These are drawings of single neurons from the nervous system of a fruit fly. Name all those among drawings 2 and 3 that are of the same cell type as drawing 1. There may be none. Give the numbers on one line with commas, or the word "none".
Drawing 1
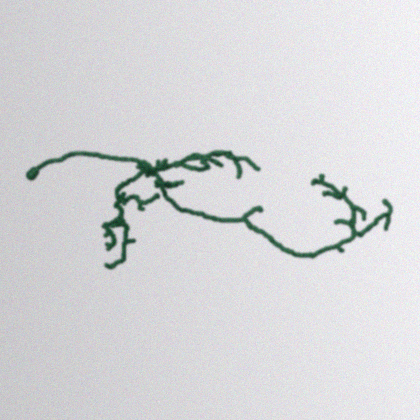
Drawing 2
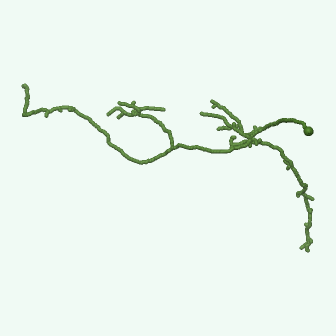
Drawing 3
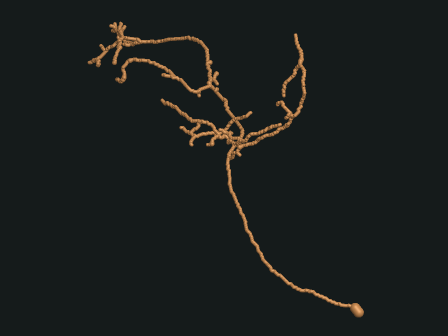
2, 3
